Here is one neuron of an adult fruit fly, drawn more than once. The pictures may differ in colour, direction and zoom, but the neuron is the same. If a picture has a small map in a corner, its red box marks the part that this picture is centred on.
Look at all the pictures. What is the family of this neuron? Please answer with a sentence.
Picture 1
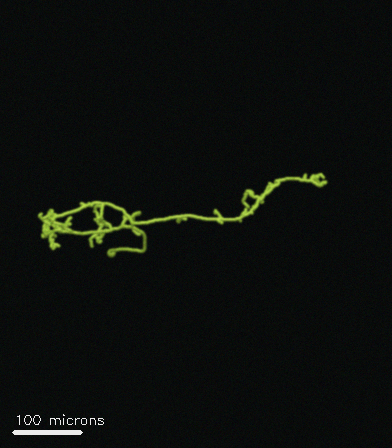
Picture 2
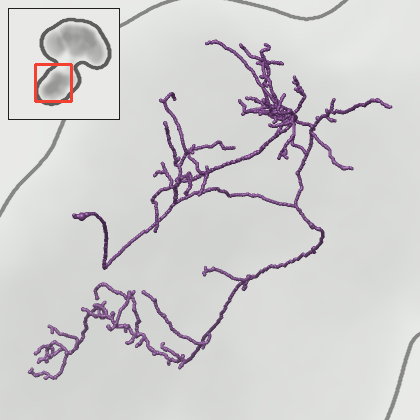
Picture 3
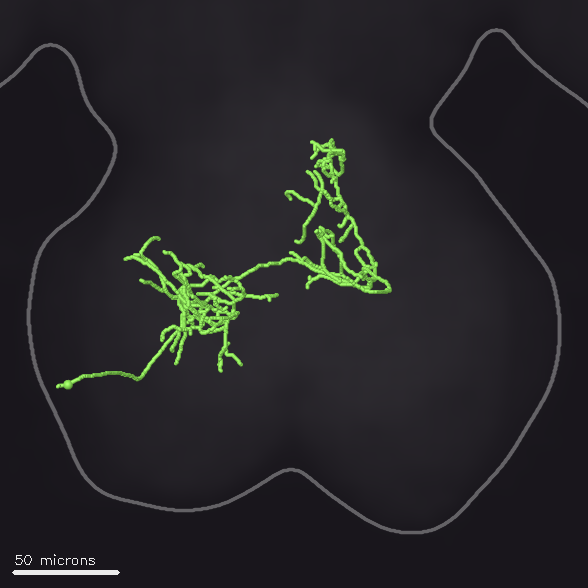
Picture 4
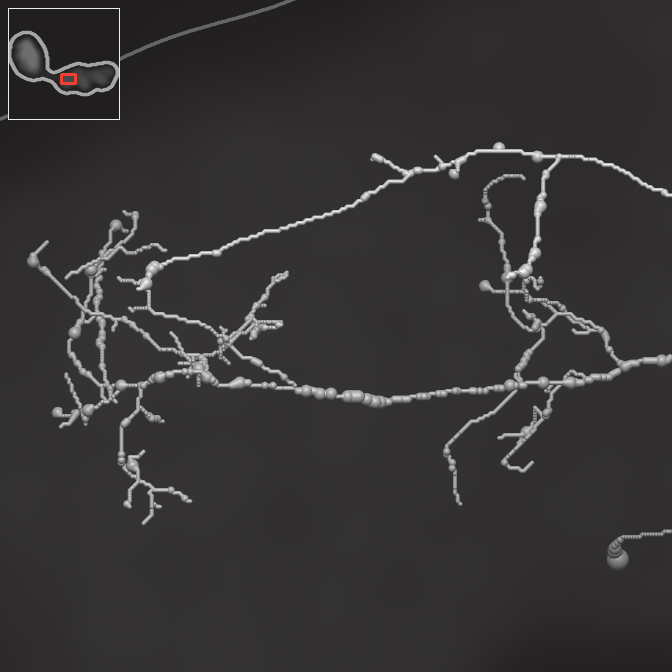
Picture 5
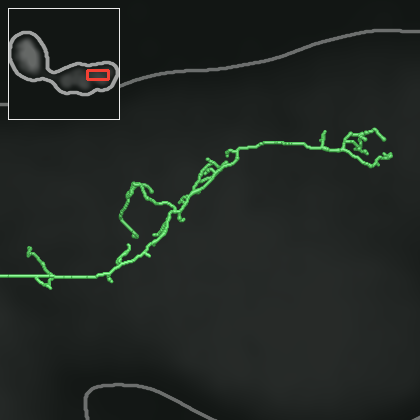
The family is hemilineage 08B.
